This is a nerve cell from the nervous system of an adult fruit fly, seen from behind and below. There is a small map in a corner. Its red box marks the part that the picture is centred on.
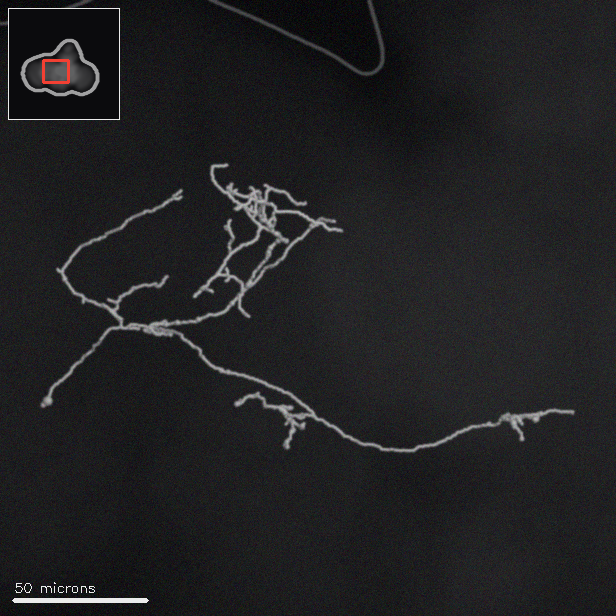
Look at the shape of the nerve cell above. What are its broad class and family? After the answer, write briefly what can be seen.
This is a central-brain intrinsic neuron. Its family is hemilineage AOTUv4_dorsal. From left to right in the picture it spans about 200 microns. The picture shows dozens of branch ends.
